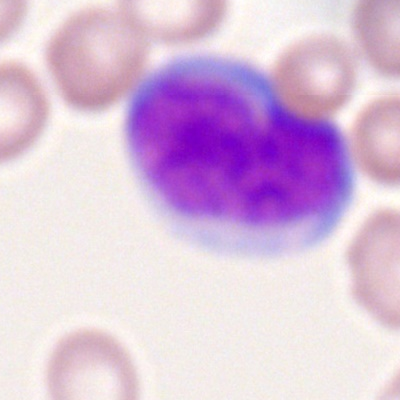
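Myeloblast, the central cell in a stained human blood smear under the light microscope. The nucleus fills most of the cell and is indented by a notch on its upper right side. Its chromatin is mottled, with darker purple patches among lighter areas. The cytoplasm forms a thin rim, widest along the lower edge.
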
